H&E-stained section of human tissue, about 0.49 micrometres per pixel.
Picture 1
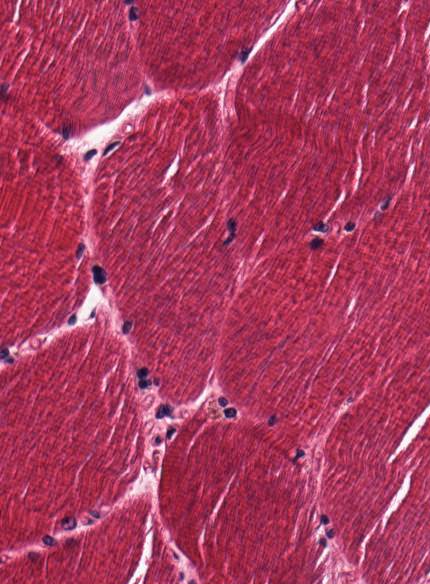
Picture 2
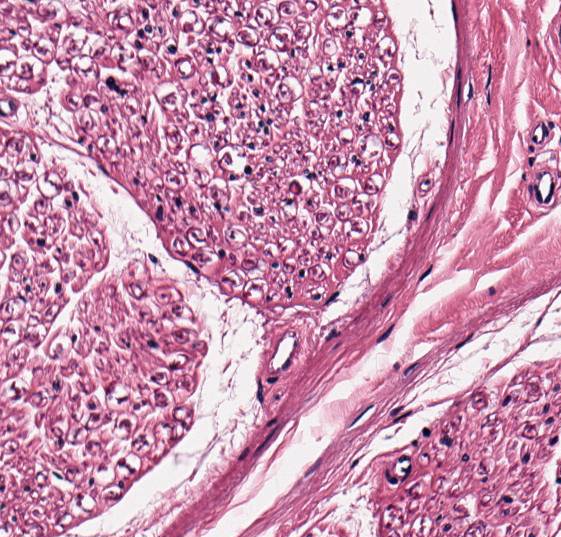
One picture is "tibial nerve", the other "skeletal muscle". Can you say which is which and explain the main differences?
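First, which is which: the first picture is skeletal muscle, the second tibial nerve. In the first, large, closely packed, rounded-polygonal fibres cut across or obliquely fill the whole field. Notice their abundant, deeply eosinophilic red-pink cytoplasm crossed by fine parallel myofibril lines, and their small, dark, oval nuclei at the edges.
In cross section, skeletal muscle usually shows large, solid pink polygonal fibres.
The second differs: each bundle is edged by a thin pink layer of flattened cells, and between the left and upper bundles the tissue is loose, pale and wispy with open clear spaces.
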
